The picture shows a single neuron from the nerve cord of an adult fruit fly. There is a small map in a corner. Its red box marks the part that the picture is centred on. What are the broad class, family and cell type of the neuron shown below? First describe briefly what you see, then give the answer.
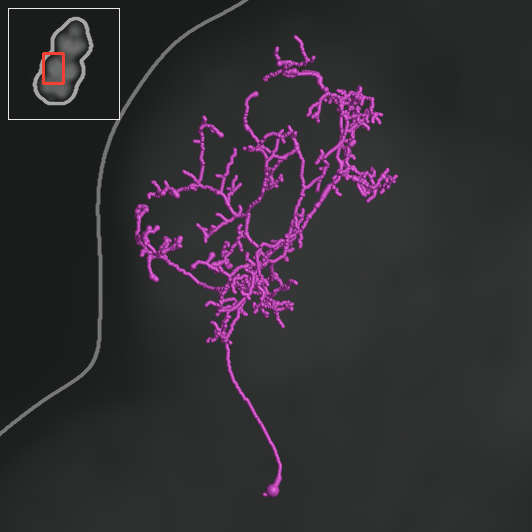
The picture shows dozens of branch ends. As drawn here it is taller than it is wide. Its broad class is nerve-cord intrinsic neuron. Its family is hemilineage 16B. The cell type is IN16B083.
